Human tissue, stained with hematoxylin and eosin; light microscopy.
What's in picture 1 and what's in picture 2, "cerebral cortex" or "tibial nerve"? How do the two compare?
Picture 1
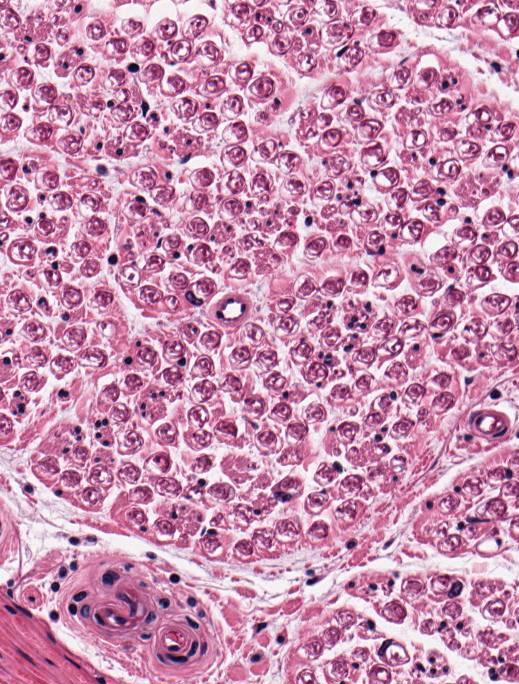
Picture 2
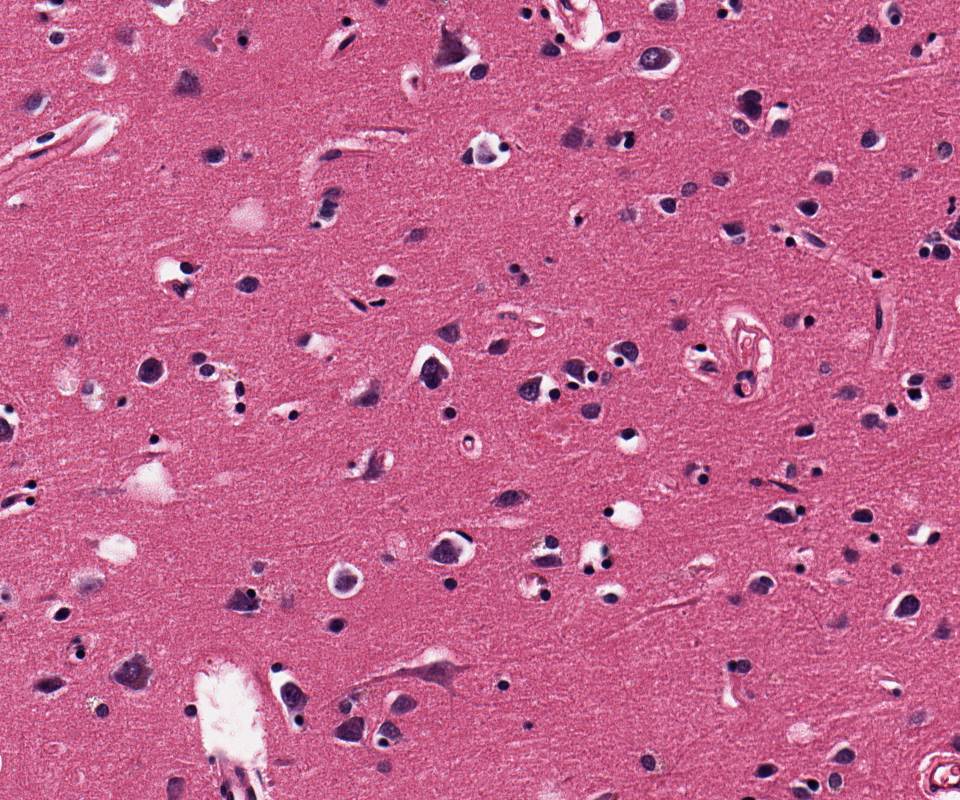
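Picture 1 is tibial nerve, and picture 2 is cerebral cortex. First, nuclei: in picture 1, small dark oval nuclei, mostly of Schwann cells, lie scattered between the fibres. In picture 2, scattered neurons have round pale nuclei with one prominent dark nucleolus each, among many small round dark nuclei with scant visible cytoplasm. Second, arrangement: the cells of picture 2 lie singly across a finely fibrillary pink background. Third, vessels: picture 1 has one small capillary with an open round lumen near the large fascicle's centre; thin-walled capillaries with elongated nuclei cross picture 2, as at the upper left.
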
